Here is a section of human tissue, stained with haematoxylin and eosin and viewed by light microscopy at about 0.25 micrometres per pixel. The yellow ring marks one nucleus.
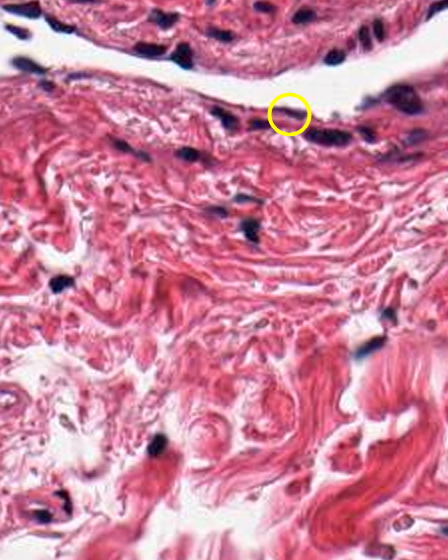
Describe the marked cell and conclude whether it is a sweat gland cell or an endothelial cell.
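The nucleus is thin and elongated, flattened along its long axis. It sits right on the edge of an empty, white, slit-like lumen, with its long axis running parallel to that edge. No separate cytoplasm is visible around it, only a thin pink line along the lumen surface. Other flattened dark nuclei line up in a row along the same edge, with pink wavy fibres lying beneath them. Type of cell: endothelial cell.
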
